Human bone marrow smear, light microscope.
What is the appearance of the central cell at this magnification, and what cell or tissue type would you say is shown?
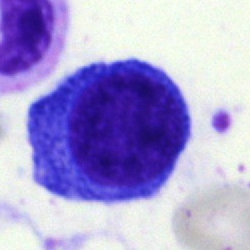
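The nucleus contains dark purple chromatin with a fine texture throughout. No nucleoli are clearly visible. The cytoplasm is widest on the left side of the cell and shows no distinct granules. The cell is a proerythroblast.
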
